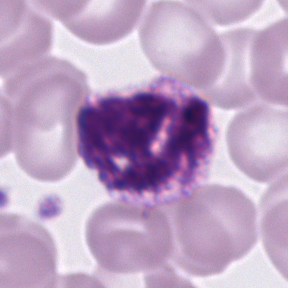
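Basophil, the nucleated cell at the centre of a stained human blood smear. Granules first: coarse and dark purple, they crowd over the middle of the cell. Nucleus next: its outline is hidden by those dark granules. Cytoplasm: only a narrow pale rim shows at the edge of the cell. Finally, pale unstained clefts cross the dark mass right of centre.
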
